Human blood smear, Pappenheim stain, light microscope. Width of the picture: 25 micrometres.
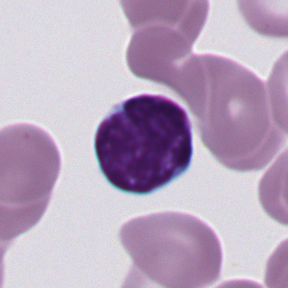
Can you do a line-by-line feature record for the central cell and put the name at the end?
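Nucleus: a small notch at its top edge
Chromatin: dense, dark purple, coarsely clumped
Nucleoli: none visible
Cytoplasm: no granules seen
Name: typical lymphocyte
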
